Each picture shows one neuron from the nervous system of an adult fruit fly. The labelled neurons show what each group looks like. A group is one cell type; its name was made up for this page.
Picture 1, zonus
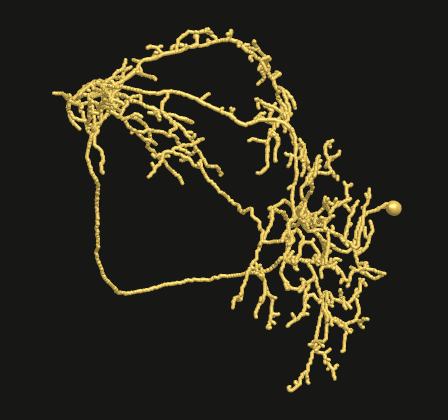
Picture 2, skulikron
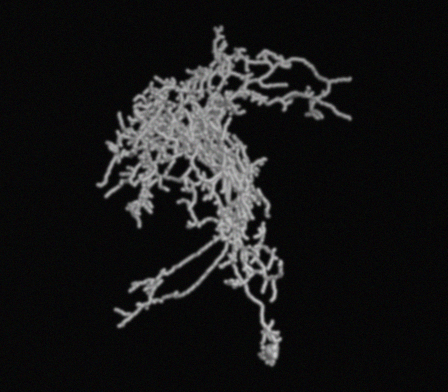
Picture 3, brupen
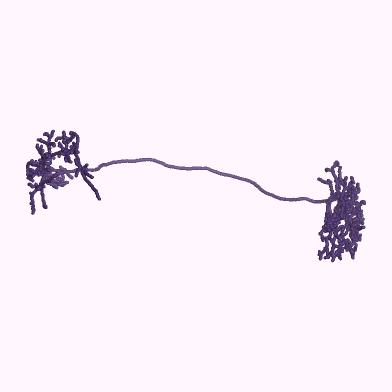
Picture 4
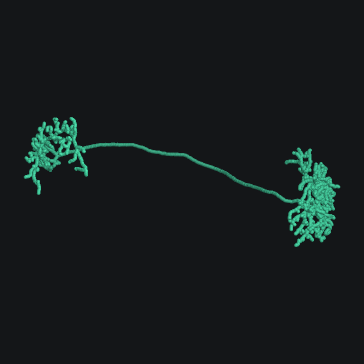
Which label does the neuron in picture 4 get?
brupen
